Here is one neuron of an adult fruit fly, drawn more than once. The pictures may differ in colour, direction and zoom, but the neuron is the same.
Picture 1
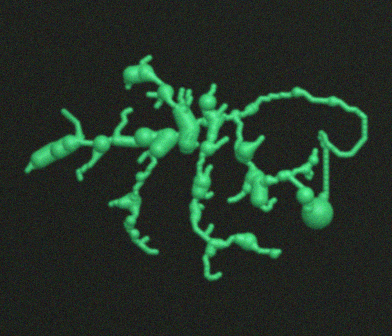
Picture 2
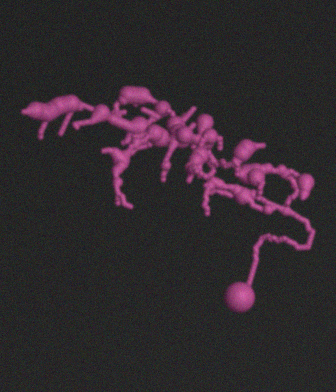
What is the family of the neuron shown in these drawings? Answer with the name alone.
Dm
